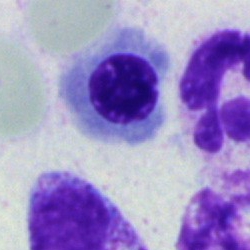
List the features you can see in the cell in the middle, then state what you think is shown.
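First, the chromatin: dark purple and coarsely clumped, with small paler patches between the clumps. Next, the cytoplasm: a moderate rim of pale greyish-blue surrounding the nucleus on all sides, with no visible granules. Last, the outline: irregular, with several blunt bulges instead of a smooth circle. It is an erythroblast.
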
